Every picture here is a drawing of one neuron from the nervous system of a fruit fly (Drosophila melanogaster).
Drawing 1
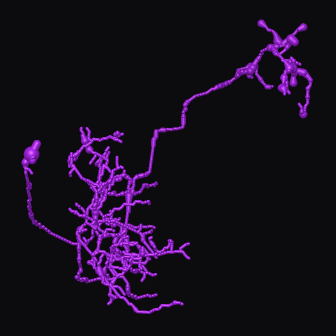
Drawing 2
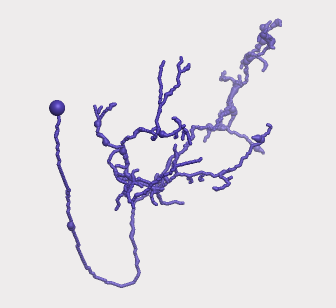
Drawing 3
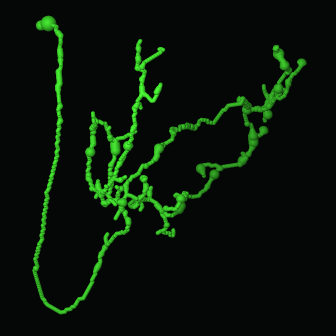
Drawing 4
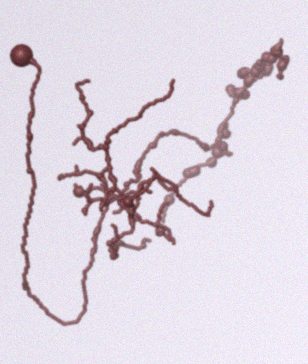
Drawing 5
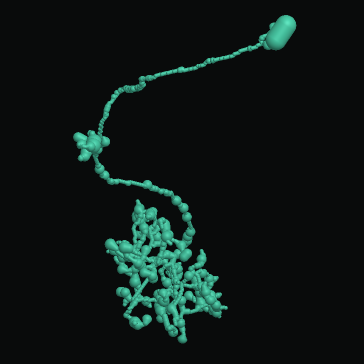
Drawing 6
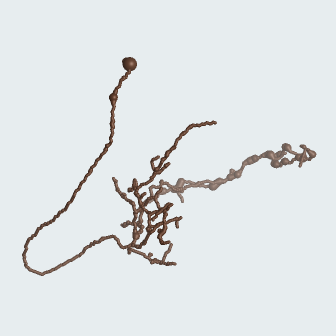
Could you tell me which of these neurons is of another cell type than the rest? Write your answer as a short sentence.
Drawing 5 is the odd one out.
